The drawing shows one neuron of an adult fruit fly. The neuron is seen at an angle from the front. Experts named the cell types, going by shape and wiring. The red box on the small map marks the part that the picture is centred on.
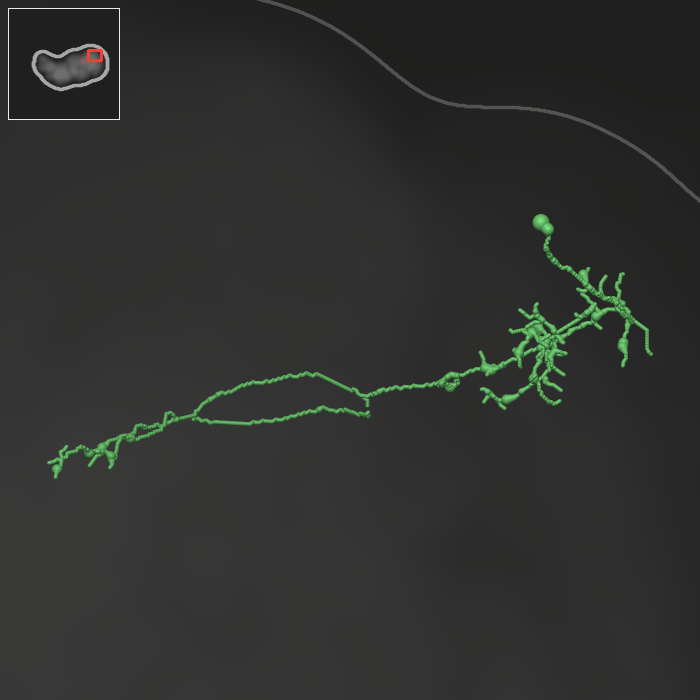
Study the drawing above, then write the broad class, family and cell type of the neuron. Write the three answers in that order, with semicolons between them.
optic-lobe intrinsic neuron; Tm; Tm5c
